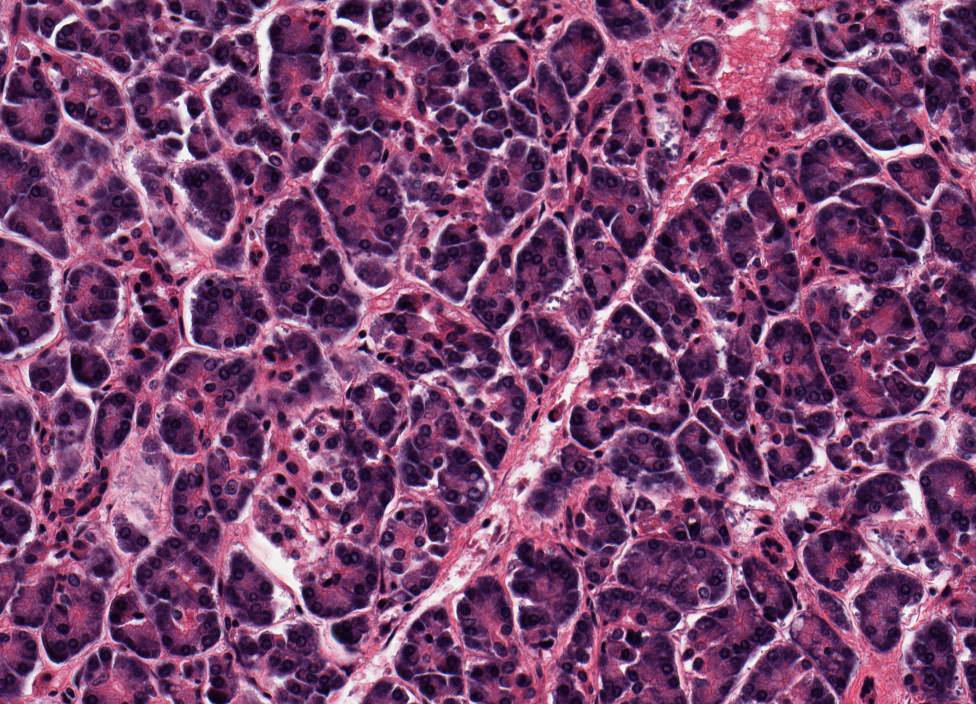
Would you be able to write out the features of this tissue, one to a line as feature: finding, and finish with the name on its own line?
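Stroma: wider pink fibrous band, diagonal, upper right to lower centre
Cytoplasm: acinar cells deep purple basally, paler pink toward acinar centre
Nuclei: acinar cell nuclei round, basal, at periphery of each acinus
Bands: connective tissue with scattered elongated dark nuclei
Name: pancreas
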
